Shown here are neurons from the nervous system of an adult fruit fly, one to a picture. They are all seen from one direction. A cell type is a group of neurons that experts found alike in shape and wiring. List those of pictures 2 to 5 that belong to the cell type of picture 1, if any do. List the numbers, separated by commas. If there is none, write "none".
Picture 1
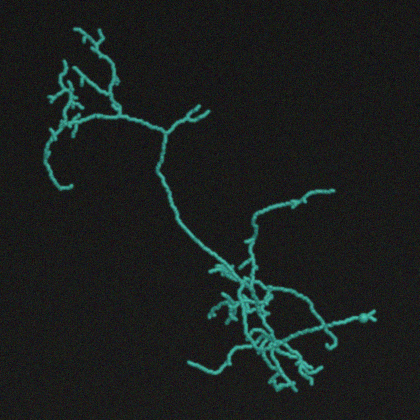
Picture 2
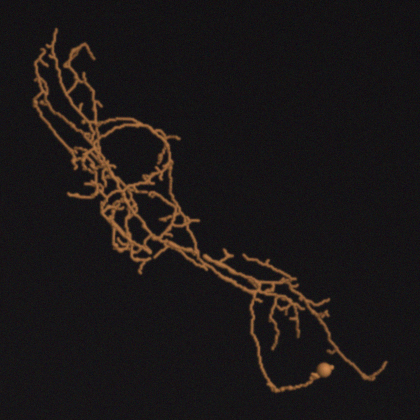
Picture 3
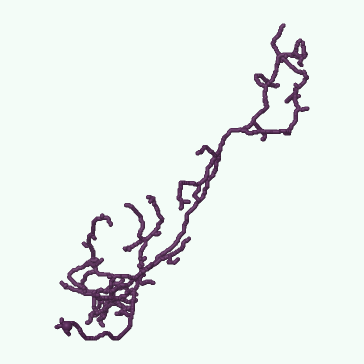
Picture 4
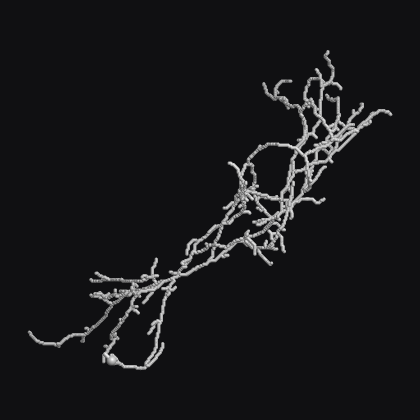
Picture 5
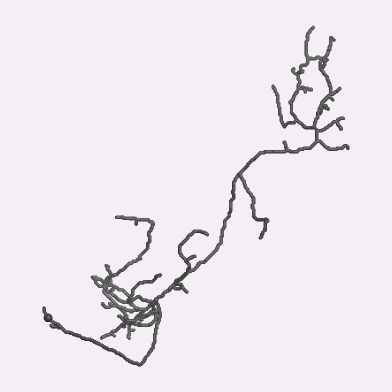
3, 5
